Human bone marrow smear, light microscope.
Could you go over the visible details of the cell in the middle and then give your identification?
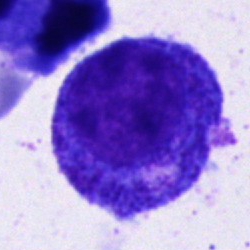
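Start with the outline: it is roughly round. The cytoplasm takes a deep blue-purple stain. In the lower left, that cytoplasm looks coarsely mottled. Against the right edge sits a small pale purple fragment. This is a promyelocyte.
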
